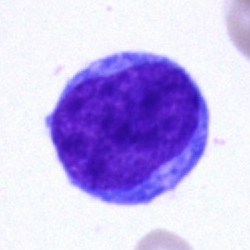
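Blast, stained bone marrow smear. Round, smooth outline. Nucleus fills most of the cell; thin cytoplasmic rim, widest at lower right. Chromatin clumped into darker patches separated by paler areas.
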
